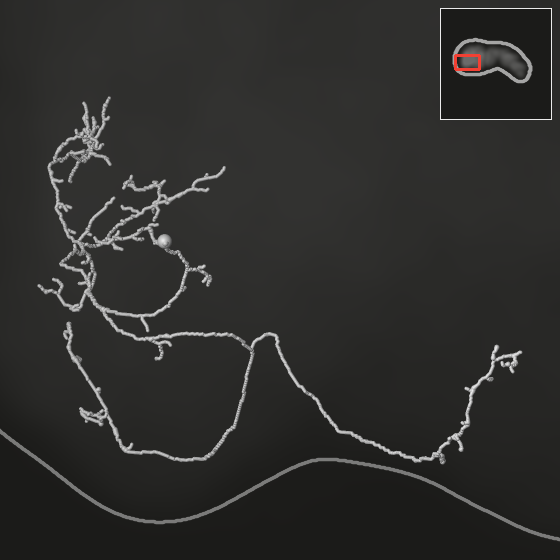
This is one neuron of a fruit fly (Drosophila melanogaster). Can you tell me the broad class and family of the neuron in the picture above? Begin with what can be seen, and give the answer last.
Dozens of branch ends can be seen. In this view it is wider than it is tall. Its broad class is central-brain intrinsic neuron. The family is hemilineage SMPad1.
